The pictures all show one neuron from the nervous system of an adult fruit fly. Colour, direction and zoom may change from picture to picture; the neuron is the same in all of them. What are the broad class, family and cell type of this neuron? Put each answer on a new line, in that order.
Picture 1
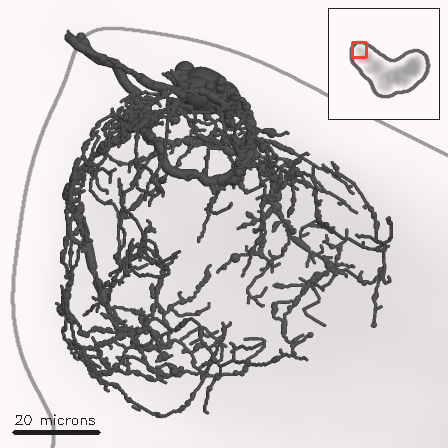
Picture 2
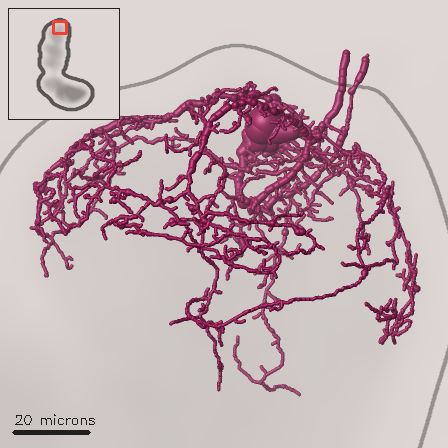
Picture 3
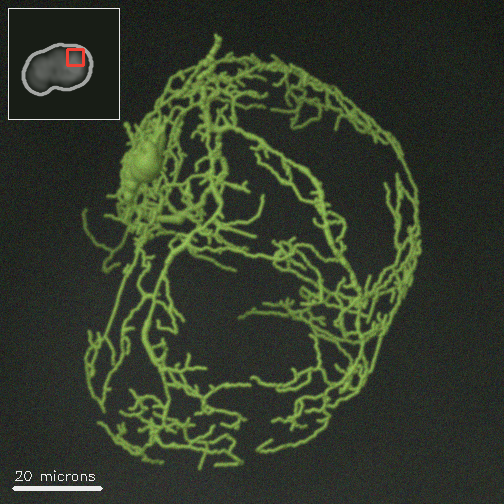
efferent neuron of the nerve cord
hemilineage 00B
EN00B016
